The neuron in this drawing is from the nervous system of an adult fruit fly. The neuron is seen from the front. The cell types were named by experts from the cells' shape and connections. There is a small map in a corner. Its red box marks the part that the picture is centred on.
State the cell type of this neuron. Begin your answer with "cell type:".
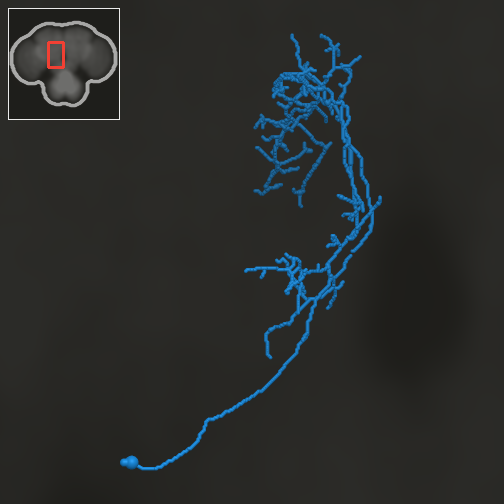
cell type: VES102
